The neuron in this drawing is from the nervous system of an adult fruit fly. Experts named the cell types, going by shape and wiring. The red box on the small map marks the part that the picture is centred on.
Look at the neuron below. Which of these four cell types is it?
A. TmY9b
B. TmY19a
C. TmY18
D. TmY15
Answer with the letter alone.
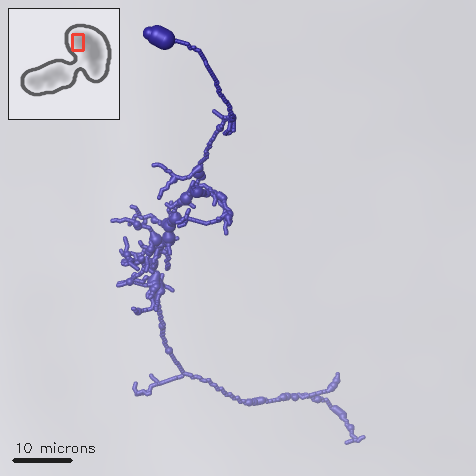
C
